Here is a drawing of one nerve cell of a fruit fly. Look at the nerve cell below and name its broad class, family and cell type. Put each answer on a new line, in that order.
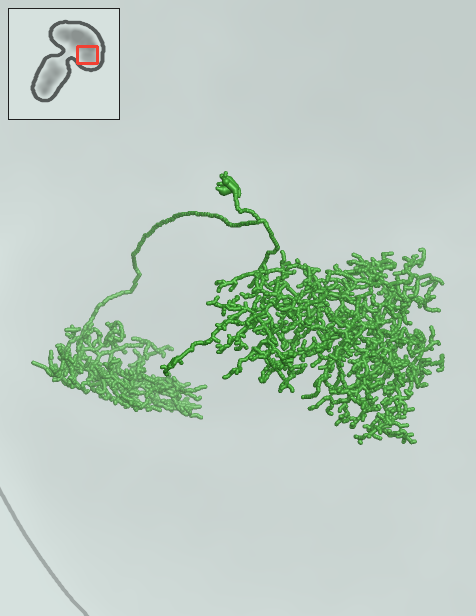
optic-lobe intrinsic neuron
MeLo
MeLo8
